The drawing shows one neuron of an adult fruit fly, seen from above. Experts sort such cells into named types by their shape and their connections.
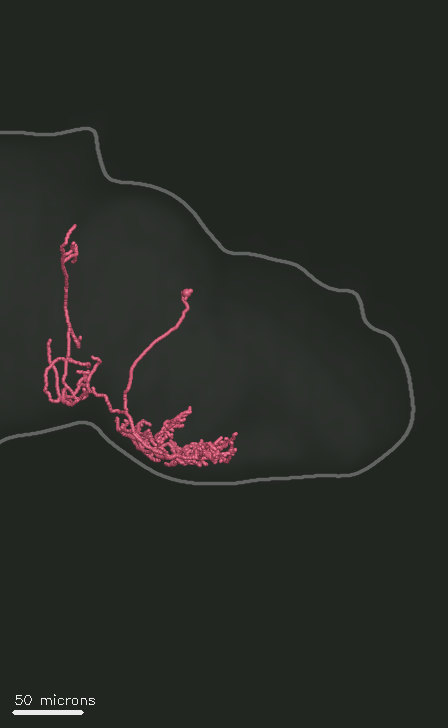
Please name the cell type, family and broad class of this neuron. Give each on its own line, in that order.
LPT31
LPT
visual projection neuron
